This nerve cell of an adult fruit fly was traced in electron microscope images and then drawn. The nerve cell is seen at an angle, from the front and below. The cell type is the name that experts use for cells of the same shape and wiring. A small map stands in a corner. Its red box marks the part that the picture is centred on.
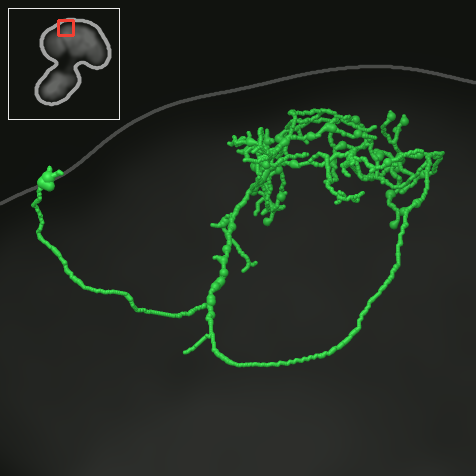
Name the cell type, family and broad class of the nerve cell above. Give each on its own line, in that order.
CB3789
hemilineage SLPal1
central-brain intrinsic neuron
